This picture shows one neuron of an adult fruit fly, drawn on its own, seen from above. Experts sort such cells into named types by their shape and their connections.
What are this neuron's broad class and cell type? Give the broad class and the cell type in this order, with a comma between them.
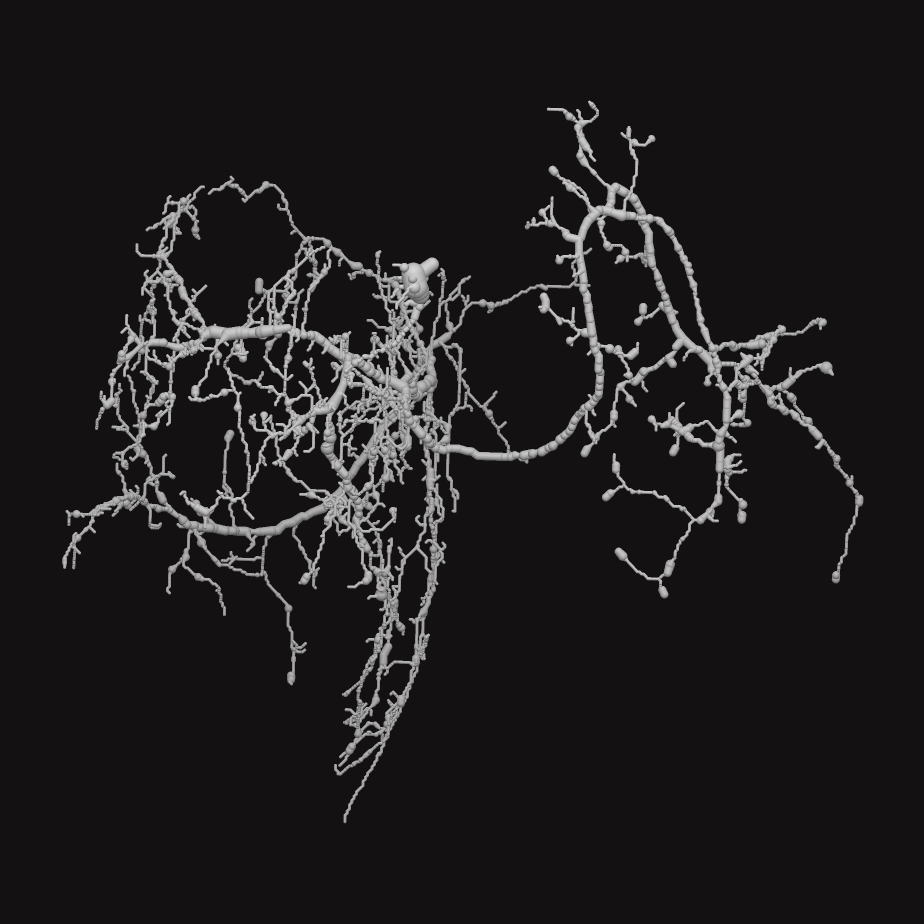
nerve-cord intrinsic neuron, INXXX035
